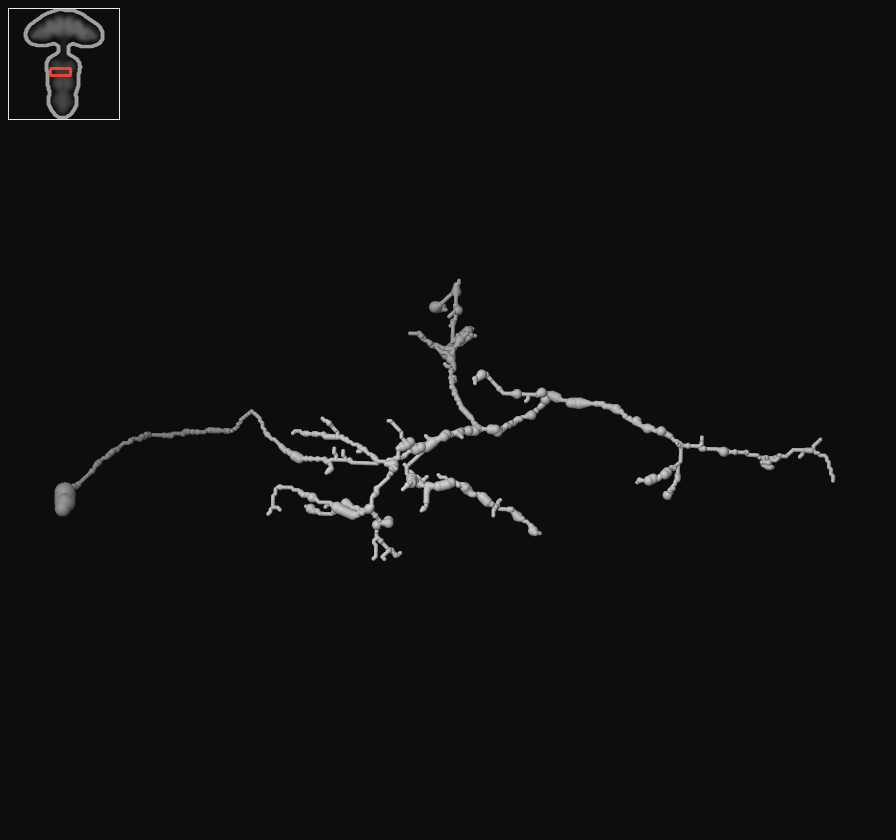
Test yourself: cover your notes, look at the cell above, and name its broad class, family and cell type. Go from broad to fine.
nerve-cord intrinsic neuron; hemilineage 03B; IN03B090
